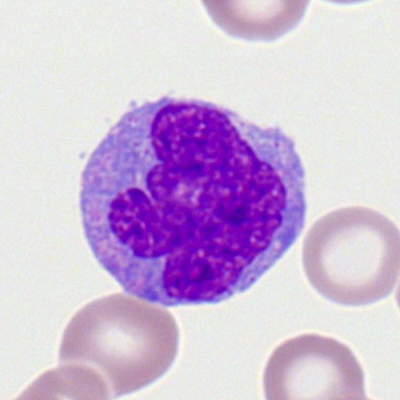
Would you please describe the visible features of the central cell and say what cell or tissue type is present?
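Outline: roughly round, though the upper edge is slightly frayed with small irregular bits. Nucleus: folded and lobulated, with indentations. Cytoplasm: pale grey-blue. Name: monocyte.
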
